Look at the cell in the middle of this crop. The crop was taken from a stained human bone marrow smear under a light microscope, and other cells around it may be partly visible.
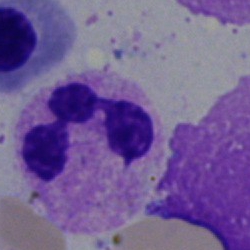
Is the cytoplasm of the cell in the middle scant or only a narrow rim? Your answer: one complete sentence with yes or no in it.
No, it is abundant cytoplasm that surrounds its nucleus.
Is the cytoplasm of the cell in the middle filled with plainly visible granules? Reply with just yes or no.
Yes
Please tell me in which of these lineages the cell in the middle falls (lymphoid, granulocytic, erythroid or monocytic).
granulocytic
